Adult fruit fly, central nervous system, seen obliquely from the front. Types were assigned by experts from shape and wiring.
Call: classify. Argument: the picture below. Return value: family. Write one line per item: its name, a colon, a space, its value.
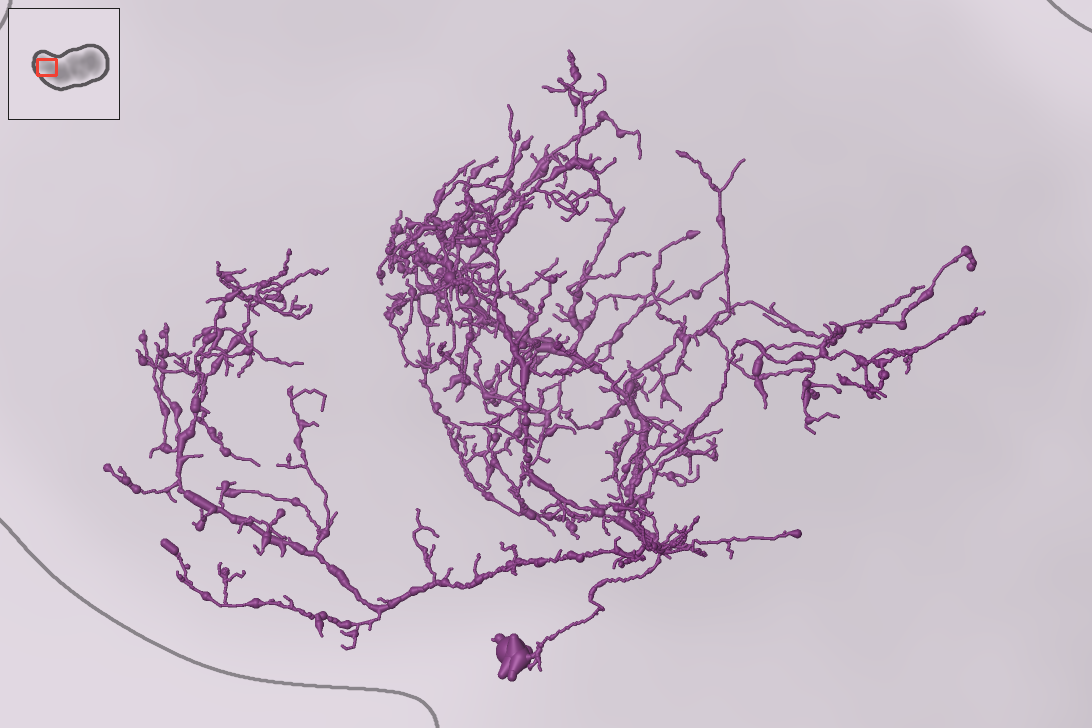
family: hemilineage 14A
